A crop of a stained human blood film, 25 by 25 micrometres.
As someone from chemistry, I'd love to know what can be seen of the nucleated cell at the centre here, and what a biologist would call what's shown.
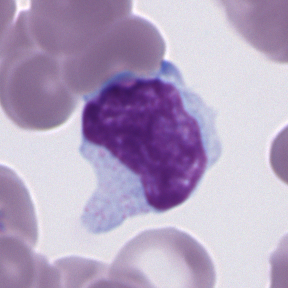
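A single unlobed nucleus with a lumpy, irregular border occupies the cell. Its chromatin is dark purple, broken by scattered small pale streaks. Most of the cytoplasm lies below and to the left of the nucleus, and fine pinkish granules are scattered through its lower left part. This is a typical lymphocyte.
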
